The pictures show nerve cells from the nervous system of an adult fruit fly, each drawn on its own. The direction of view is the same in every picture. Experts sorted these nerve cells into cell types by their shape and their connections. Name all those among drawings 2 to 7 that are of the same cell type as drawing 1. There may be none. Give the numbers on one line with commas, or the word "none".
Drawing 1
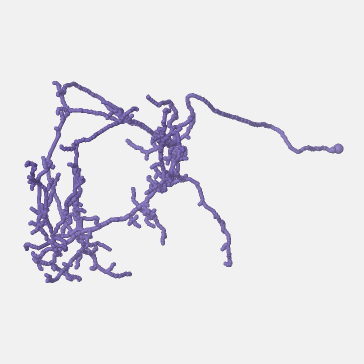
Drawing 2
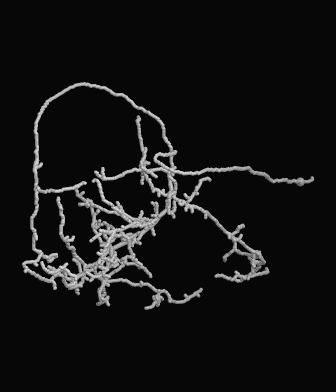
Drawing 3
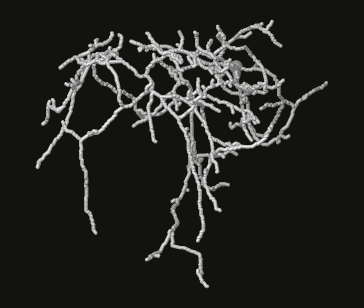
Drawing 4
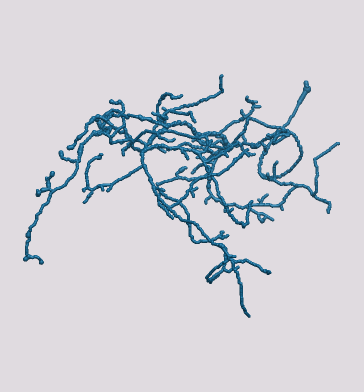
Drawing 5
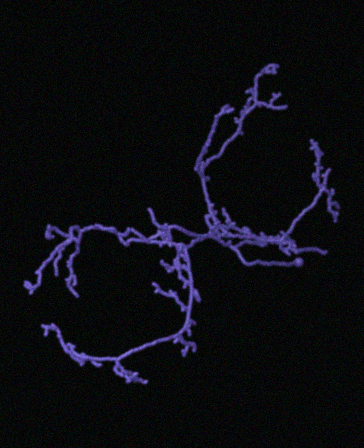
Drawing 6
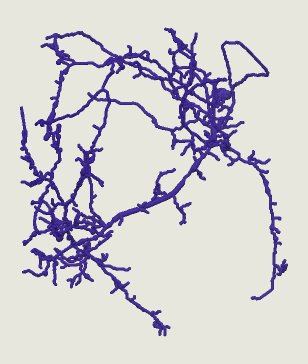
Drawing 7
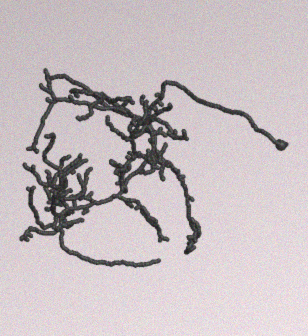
2, 6, 7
